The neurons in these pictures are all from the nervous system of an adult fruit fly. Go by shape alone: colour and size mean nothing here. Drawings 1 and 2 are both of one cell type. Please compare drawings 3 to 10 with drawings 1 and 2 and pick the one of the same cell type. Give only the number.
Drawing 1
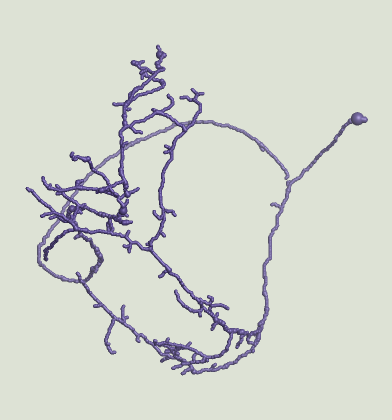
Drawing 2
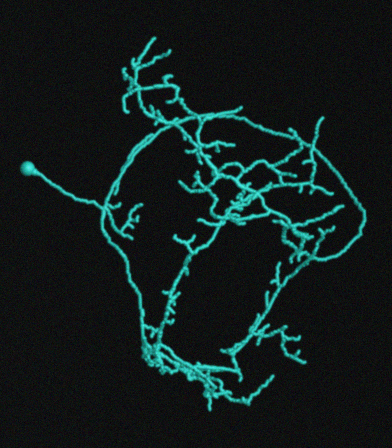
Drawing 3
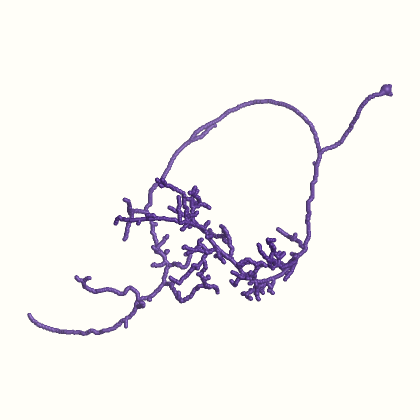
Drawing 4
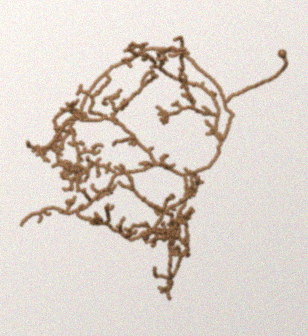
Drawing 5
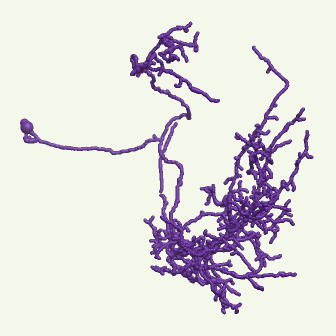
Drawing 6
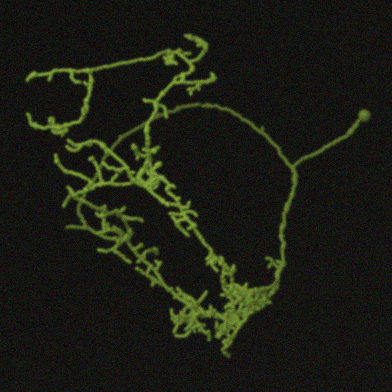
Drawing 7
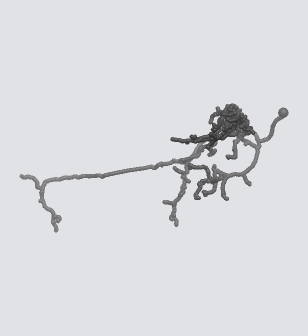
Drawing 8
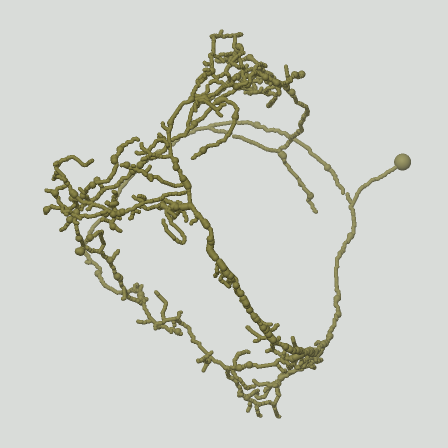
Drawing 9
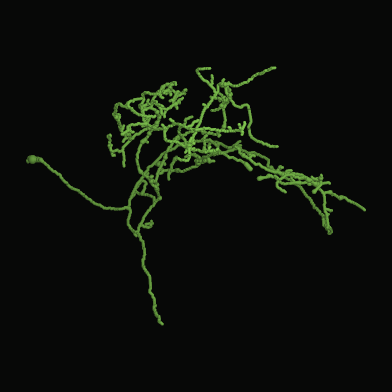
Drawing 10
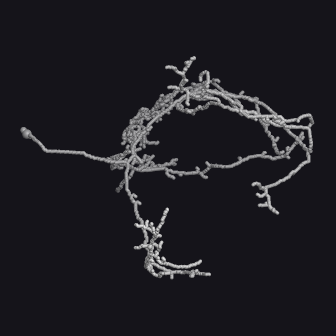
6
